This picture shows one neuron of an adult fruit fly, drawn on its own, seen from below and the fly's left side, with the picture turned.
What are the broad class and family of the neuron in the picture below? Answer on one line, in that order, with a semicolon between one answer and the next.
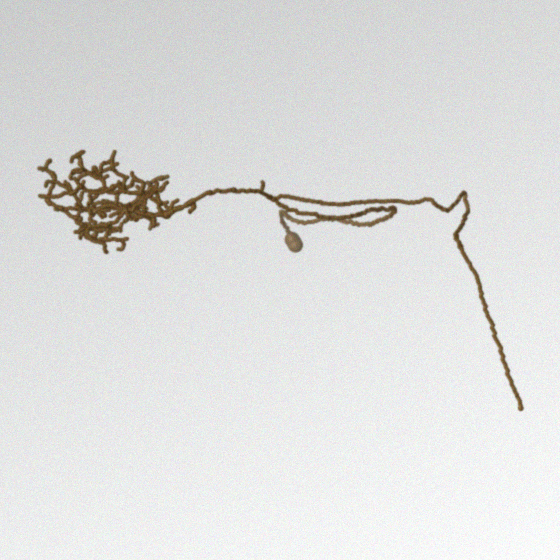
nerve-cord intrinsic neuron; hemilineage 23B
